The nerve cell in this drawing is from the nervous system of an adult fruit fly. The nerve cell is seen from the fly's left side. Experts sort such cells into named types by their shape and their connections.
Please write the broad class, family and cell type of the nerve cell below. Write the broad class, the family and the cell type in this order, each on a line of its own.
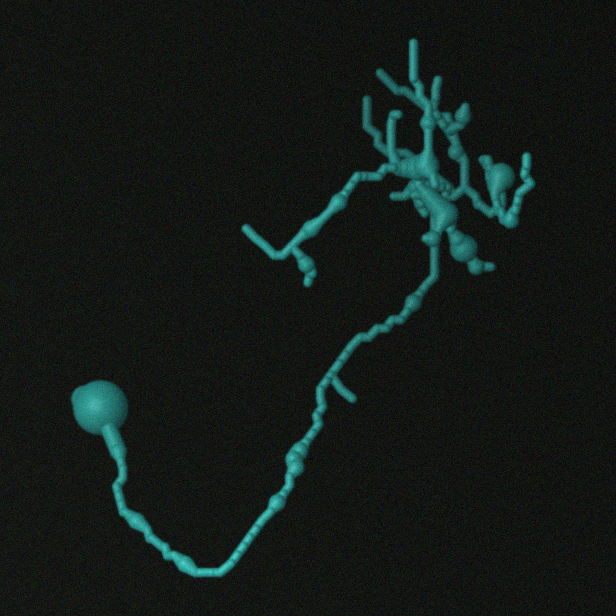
optic-lobe intrinsic neuron
Cm
Cm1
